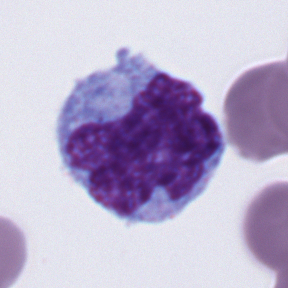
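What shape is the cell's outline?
Roughly round.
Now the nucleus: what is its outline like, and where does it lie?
Irregular and folded, with notched edges, lying toward the lower right so most cytoplasm sits at the upper left.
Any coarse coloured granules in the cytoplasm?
None are seen.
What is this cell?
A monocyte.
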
